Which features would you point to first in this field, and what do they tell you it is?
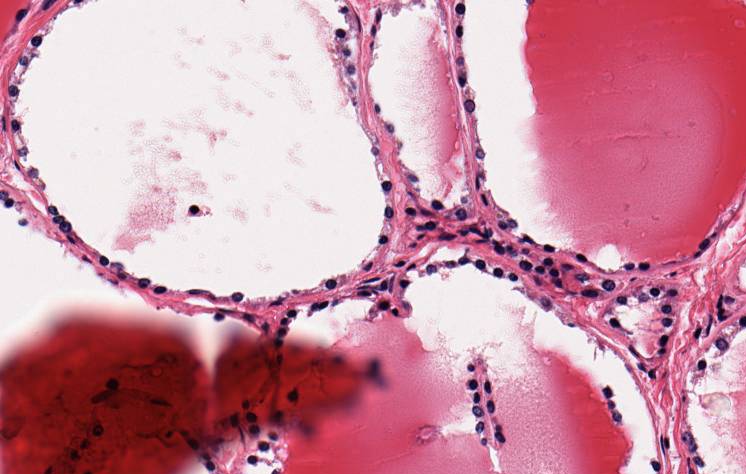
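Take your time: the structure here is the thyroid follicle. Large rounded closed spaces lie side by side, with thin partitions between. A single layer of flattened cells, with small dark flattened or oval nuclei, lines each.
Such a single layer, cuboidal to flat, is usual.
Most spaces hold homogeneous pink material.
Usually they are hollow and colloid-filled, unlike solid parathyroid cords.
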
